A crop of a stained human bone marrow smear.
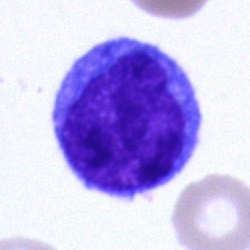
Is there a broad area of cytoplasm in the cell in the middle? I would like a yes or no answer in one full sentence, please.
No, the nucleus fills most of this cell.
